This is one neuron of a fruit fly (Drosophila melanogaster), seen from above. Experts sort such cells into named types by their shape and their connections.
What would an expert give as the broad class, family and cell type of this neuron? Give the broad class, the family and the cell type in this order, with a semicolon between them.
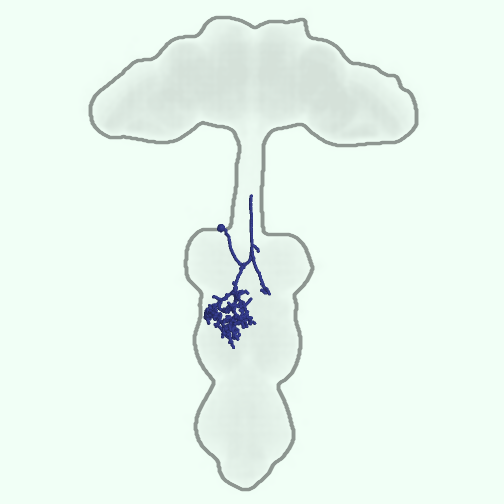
ascending neuron; hemilineage 08B; AN08B047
